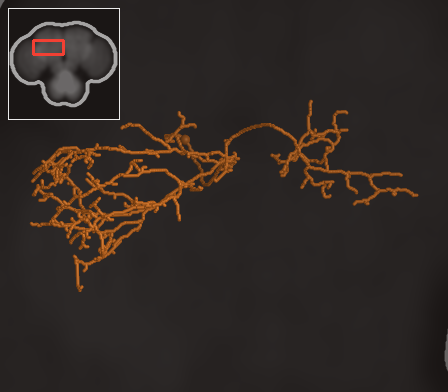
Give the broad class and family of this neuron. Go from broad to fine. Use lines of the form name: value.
broad class: central-brain intrinsic neuron
family: hemilineage DL1_ventral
